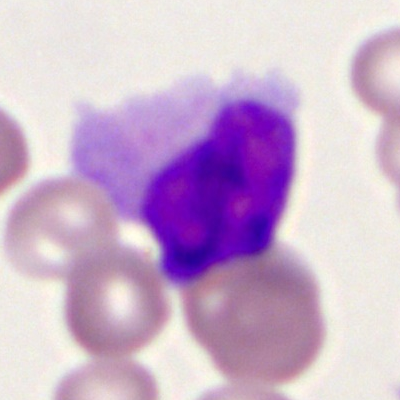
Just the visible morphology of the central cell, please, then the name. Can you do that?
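On the central cell, you'll notice fine, frayed projections fringing the upper and left edges of the cytoplasm. The nucleus is irregular and angular, and it sits toward the right side. The cytoplasm is moderately abundant, reaching out mainly to the left of the nucleus. That's a monocyte.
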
